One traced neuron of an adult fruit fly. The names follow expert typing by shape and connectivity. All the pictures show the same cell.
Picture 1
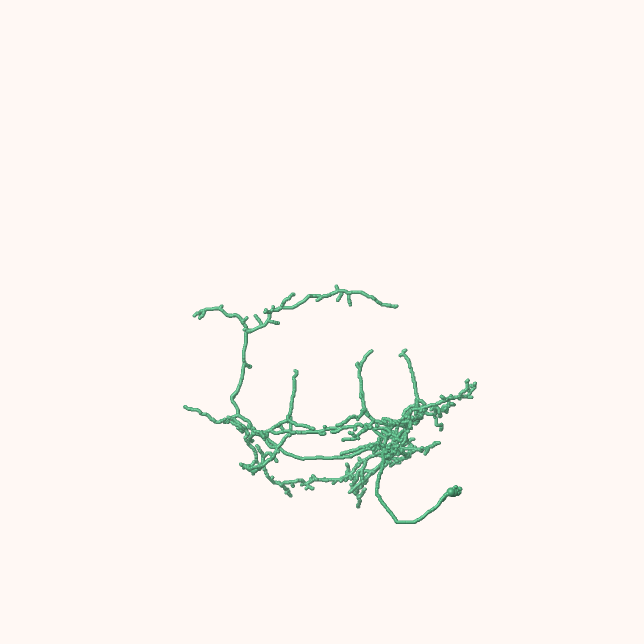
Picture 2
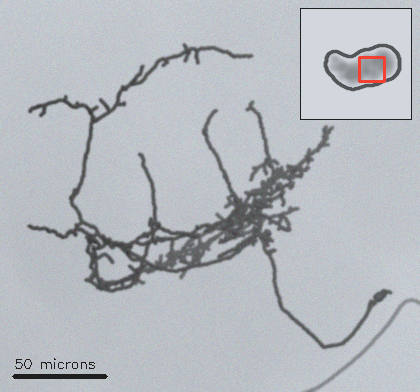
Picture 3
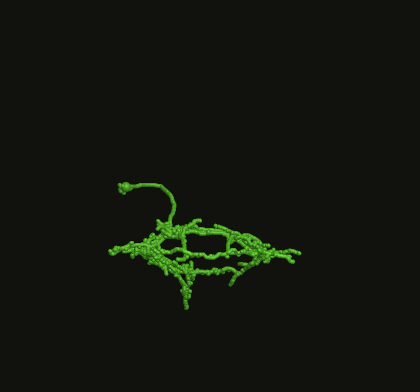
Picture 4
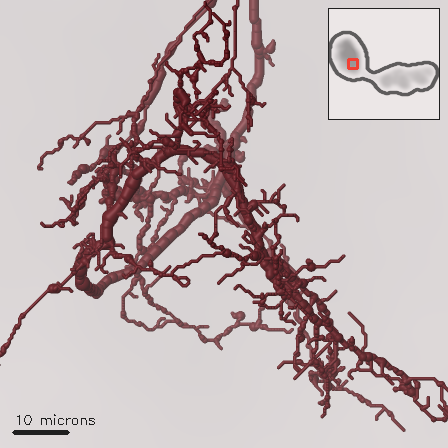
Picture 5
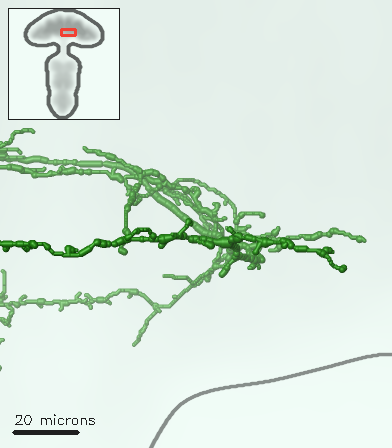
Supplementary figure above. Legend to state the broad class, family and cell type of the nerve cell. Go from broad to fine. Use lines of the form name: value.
broad class: central-brain intrinsic neuron
family: hemilineage MX7
cell type: GNG544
